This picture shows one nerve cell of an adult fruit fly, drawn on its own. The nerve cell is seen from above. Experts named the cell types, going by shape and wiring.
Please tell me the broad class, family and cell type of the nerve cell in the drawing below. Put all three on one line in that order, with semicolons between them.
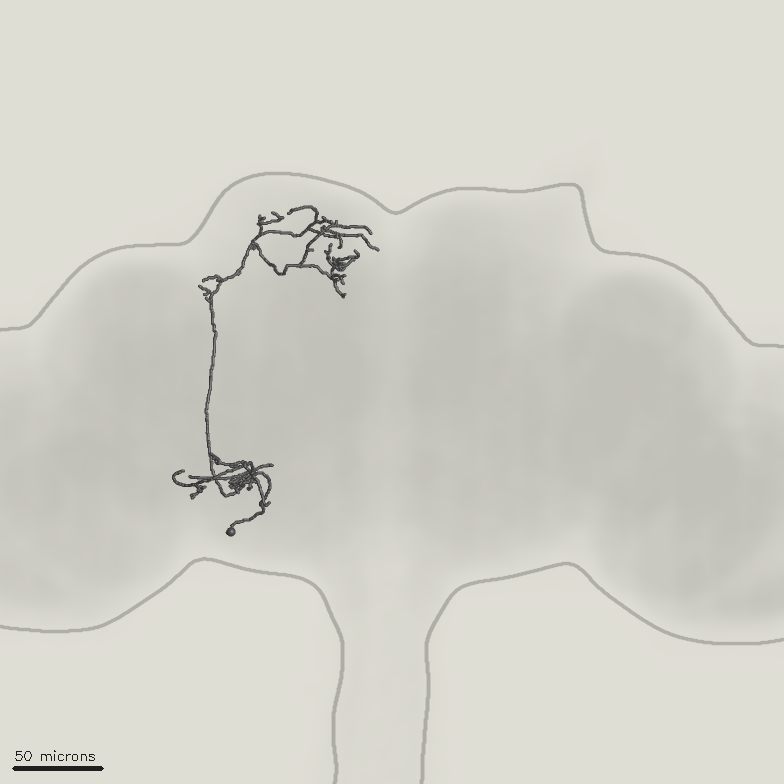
central-brain intrinsic neuron; class Kenyon Cell; KCg-s3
